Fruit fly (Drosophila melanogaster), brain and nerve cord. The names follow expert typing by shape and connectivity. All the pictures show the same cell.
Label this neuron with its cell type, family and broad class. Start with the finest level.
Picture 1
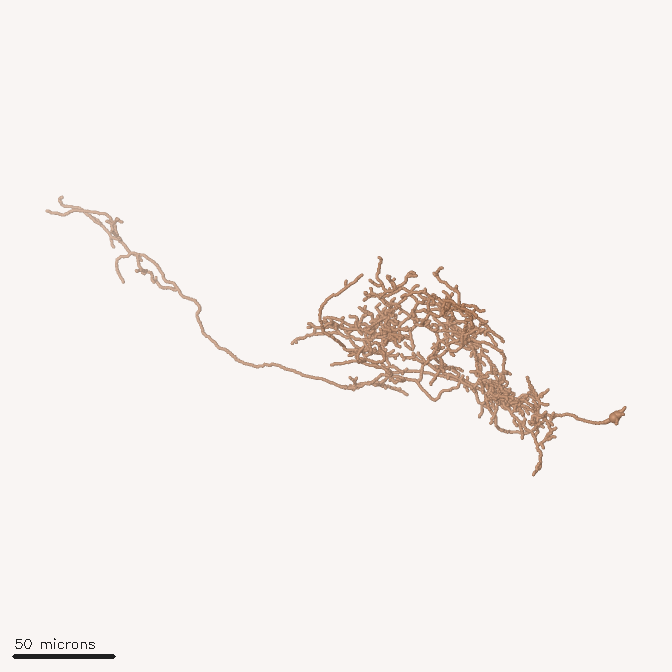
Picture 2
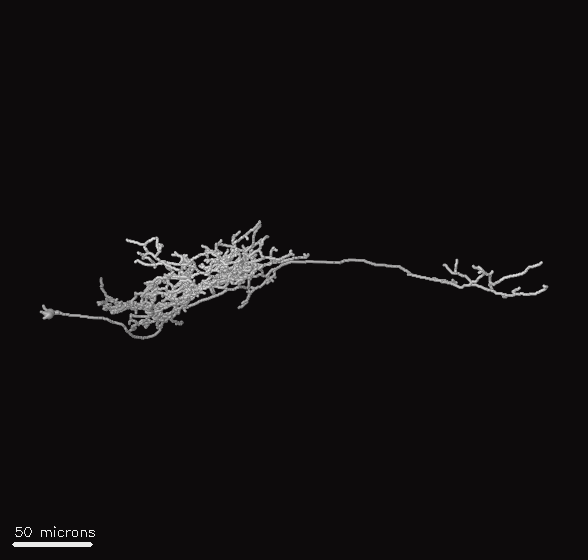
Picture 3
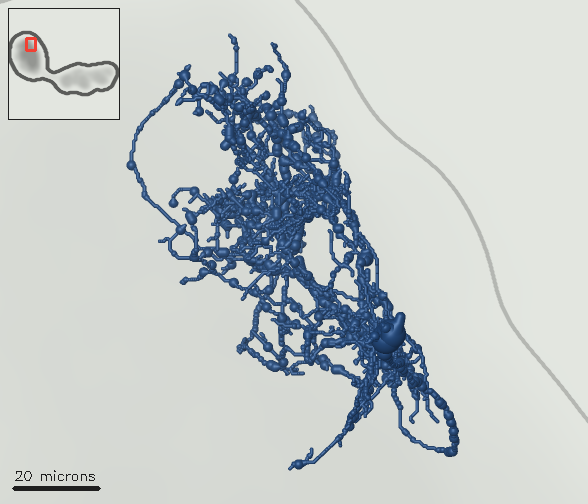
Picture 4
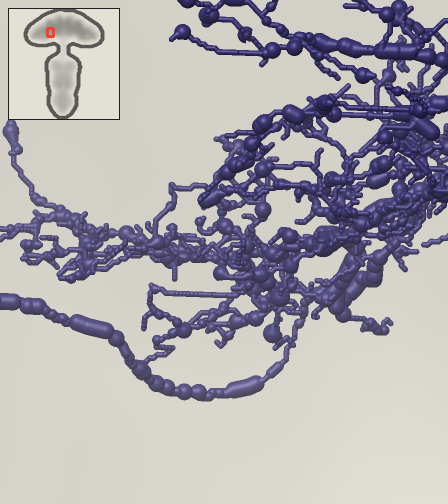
LHPV6m1; LHPV; central-brain intrinsic neuron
